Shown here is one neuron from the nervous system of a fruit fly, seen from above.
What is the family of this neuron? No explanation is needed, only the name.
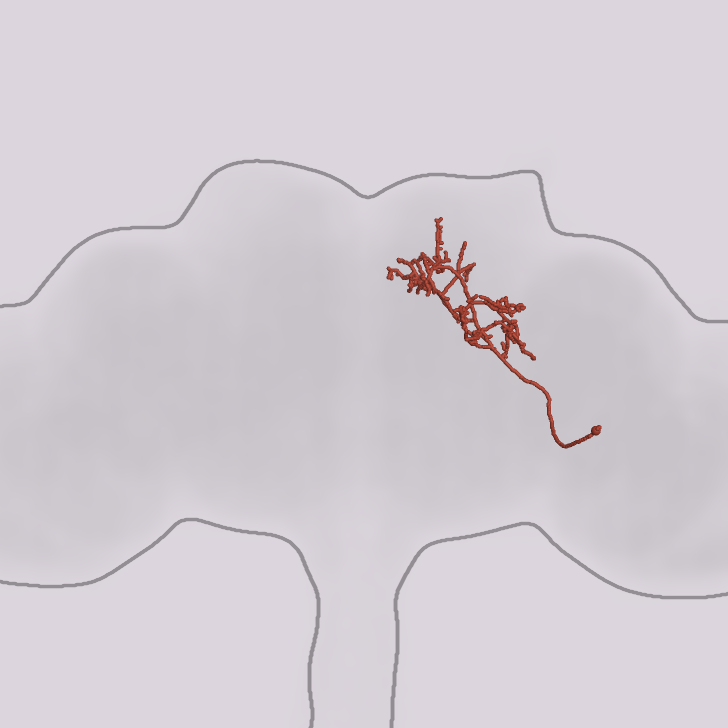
hemilineage SLPad1_posterior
